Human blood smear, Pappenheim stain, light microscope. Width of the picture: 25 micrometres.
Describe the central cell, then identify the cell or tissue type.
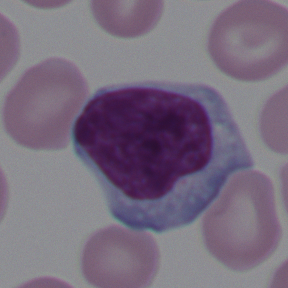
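Cell about 16 by 14 micrometres. Nucleus about 12 by 10 micrometres, filling about 60% of the cell's area, placed toward the upper left, with a shallow notch in its lower right edge. Chromatin dark purple and mottled rather than evenly smooth. Cytoplasm pale greyish blue, broadest below and to the right of the nucleus. Typical lymphocyte.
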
